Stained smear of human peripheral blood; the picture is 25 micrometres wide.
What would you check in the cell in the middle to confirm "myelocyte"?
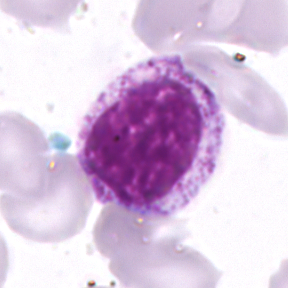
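In this myelocyte, the chromatin is dark purple and clumped, with paler patches between the clumps.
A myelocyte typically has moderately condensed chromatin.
The cytoplasm forms a narrow pale lilac rim, widest at the upper right.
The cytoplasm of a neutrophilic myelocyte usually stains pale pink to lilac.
Fine purple granules are scattered throughout the cytoplasm.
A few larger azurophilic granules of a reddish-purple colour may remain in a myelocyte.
The nucleus fills most of the cell and sits toward the lower left, and the cell measures about 14 by 12 micrometres.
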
